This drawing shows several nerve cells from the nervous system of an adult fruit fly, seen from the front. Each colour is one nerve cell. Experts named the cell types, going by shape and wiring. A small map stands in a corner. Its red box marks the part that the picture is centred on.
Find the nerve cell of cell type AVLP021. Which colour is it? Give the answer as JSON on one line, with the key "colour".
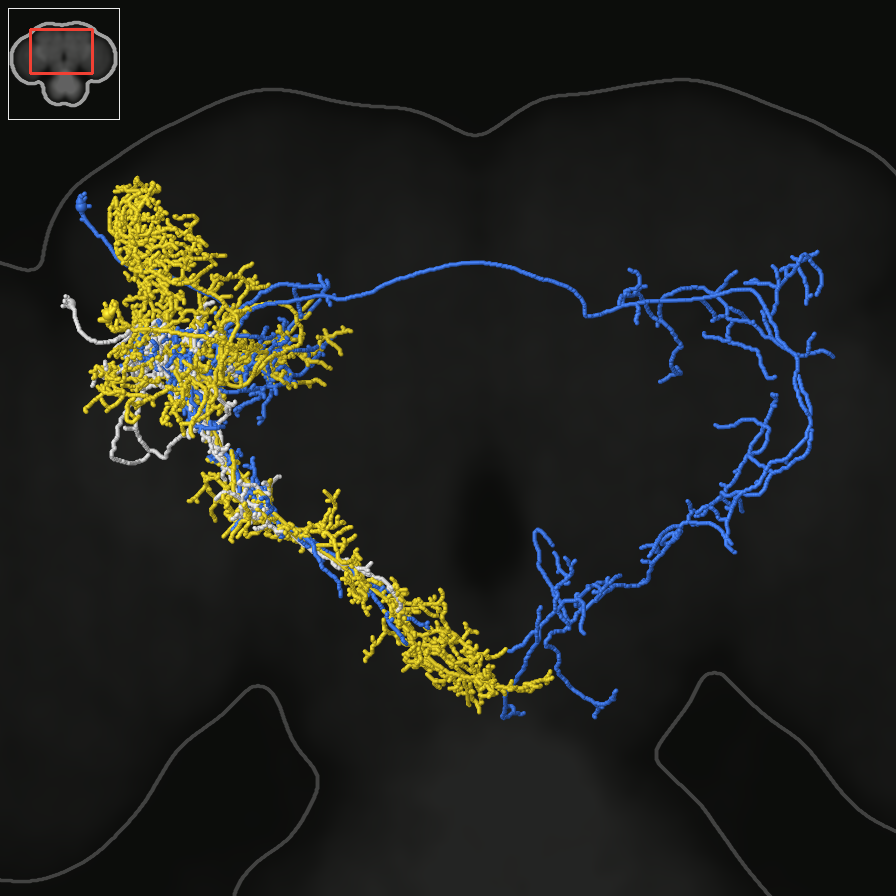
{"colour": "blue"}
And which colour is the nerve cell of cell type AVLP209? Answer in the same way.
{"colour": "yellow"}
